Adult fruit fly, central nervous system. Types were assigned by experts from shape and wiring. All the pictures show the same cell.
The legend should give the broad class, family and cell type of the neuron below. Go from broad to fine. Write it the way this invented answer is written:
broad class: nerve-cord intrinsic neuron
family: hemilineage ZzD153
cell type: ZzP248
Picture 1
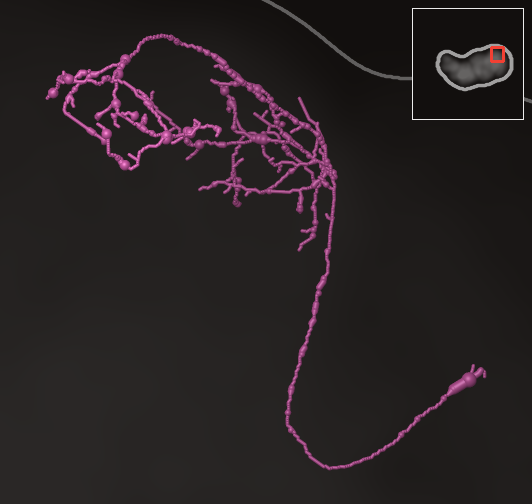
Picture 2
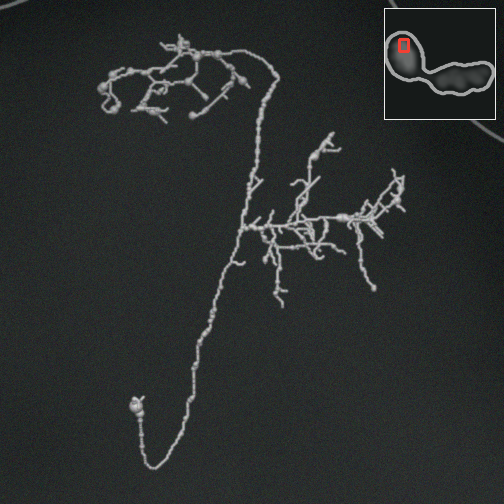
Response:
broad class: central-brain intrinsic neuron
family: hemilineage VPNl&d1_dorsal
cell type: CB2047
